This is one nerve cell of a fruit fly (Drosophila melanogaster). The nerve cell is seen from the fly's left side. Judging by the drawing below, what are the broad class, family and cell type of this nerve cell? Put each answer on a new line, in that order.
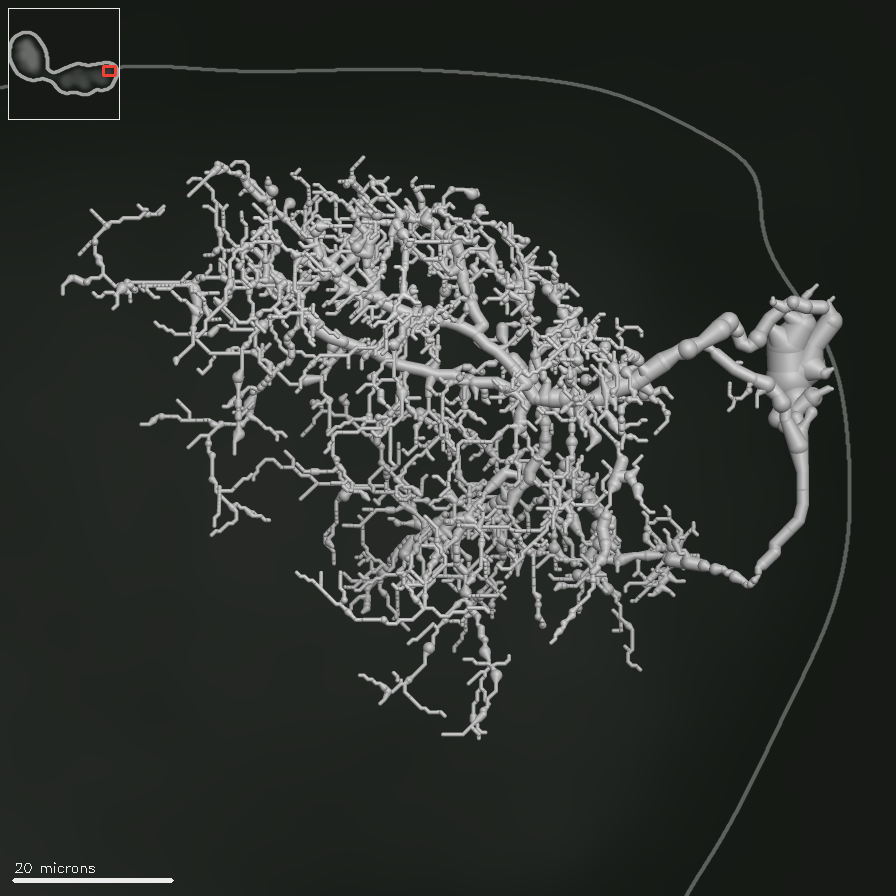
efferent neuron of the nerve cord
hemilineage 00B
EN00B003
